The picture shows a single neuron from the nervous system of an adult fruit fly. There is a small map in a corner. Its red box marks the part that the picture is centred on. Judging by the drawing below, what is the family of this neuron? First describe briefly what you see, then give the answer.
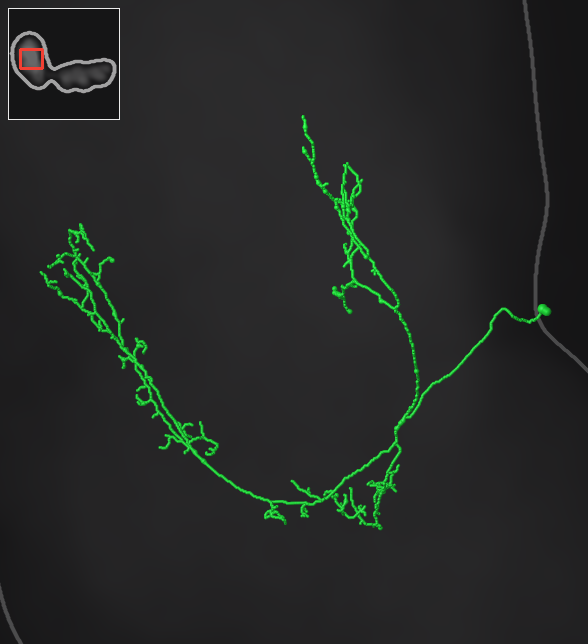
Its cell body lies on the right of the picture. Dozens of branch ends can be seen. This is a central-brain intrinsic neuron. Its family is hemilineage DM6_ventral.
